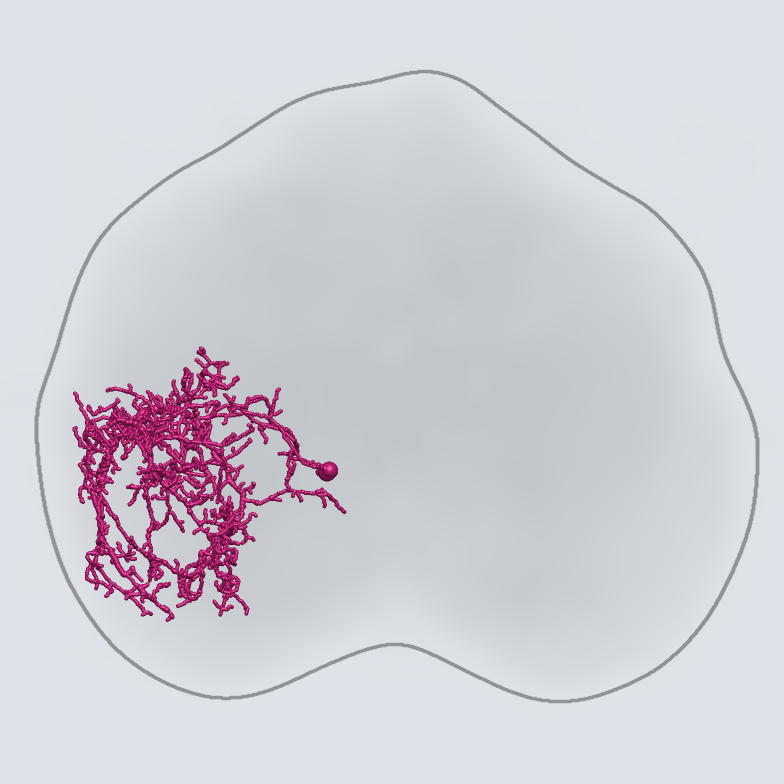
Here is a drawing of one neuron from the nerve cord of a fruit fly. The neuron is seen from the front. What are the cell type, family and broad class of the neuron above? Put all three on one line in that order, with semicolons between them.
IN03A017; hemilineage 03A; nerve-cord intrinsic neuron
